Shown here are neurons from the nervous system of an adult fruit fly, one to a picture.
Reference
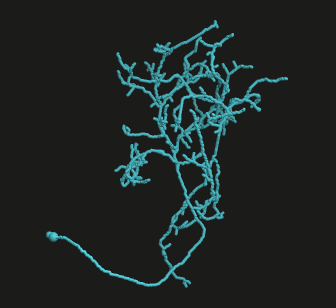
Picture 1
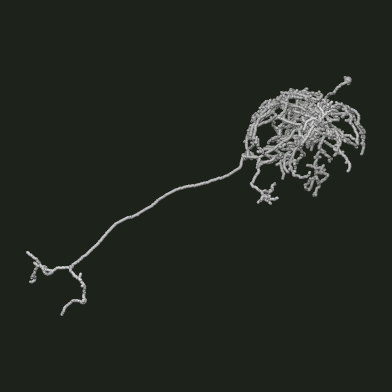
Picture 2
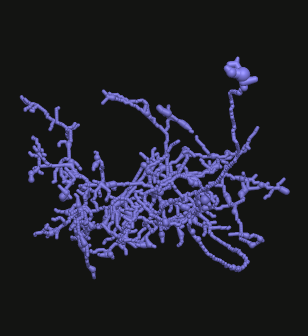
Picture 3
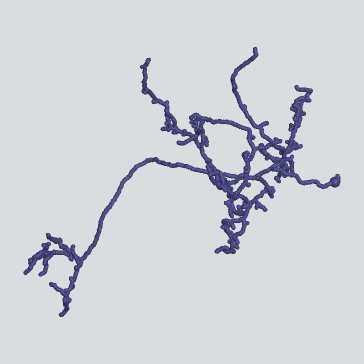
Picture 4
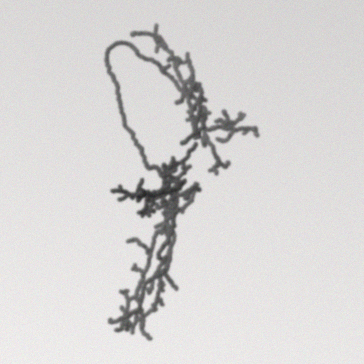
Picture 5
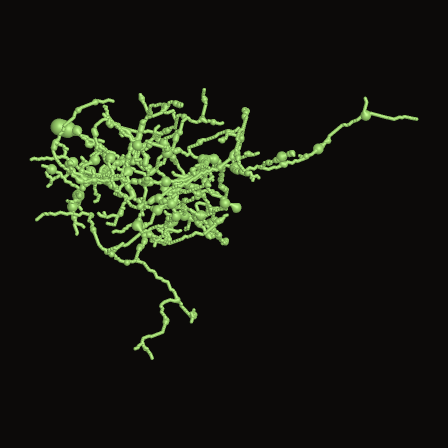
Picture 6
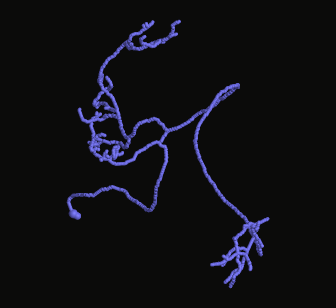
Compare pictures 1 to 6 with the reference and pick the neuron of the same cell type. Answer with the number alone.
5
